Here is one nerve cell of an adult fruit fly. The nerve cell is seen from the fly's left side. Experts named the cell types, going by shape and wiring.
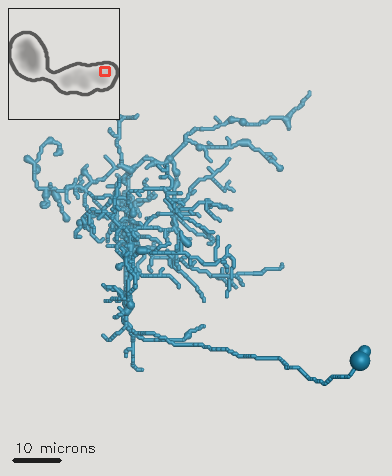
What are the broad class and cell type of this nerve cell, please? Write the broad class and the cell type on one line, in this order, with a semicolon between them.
nerve-cord intrinsic neuron; INXXX438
